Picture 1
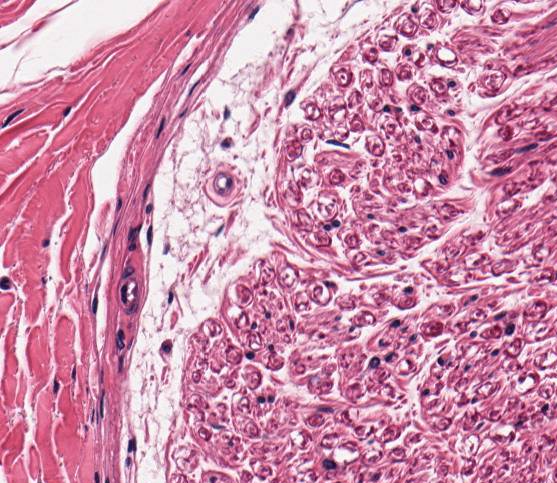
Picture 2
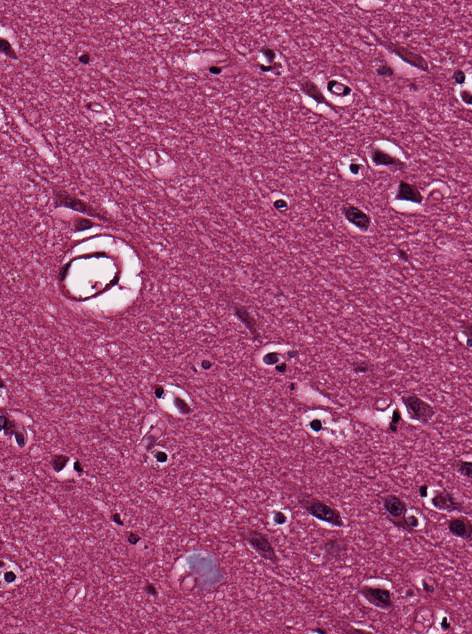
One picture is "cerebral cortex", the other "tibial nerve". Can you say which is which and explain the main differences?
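Let's start with the names: picture 1 is tibial nerve, and picture 2 is cerebral cortex. In the tibial nerve, look for many small round profiles, each a central pink axon inside a pale ring. Between these fibres you'll see small, dark, oval or elongated nuclei, and a thin pink band of connective tissue separates an upper fascicle from a lower one. The cerebral cortex, by contrast, is a continuous, finely granular pink meshwork with scattered single cells and no epithelium, glands or other organised units. Most of those cells have small, round, dark nuclei, and there are more of them in the right half of the field than in the left.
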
